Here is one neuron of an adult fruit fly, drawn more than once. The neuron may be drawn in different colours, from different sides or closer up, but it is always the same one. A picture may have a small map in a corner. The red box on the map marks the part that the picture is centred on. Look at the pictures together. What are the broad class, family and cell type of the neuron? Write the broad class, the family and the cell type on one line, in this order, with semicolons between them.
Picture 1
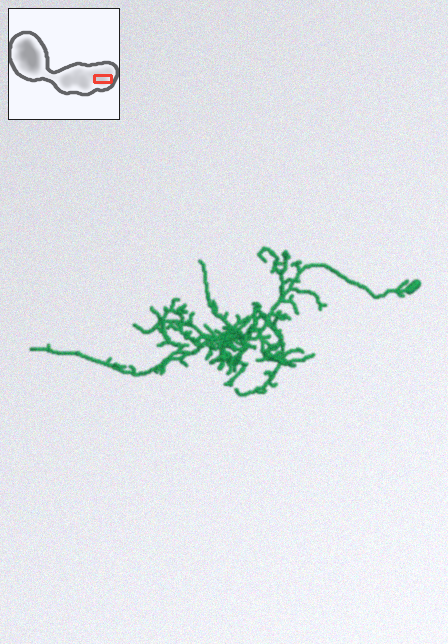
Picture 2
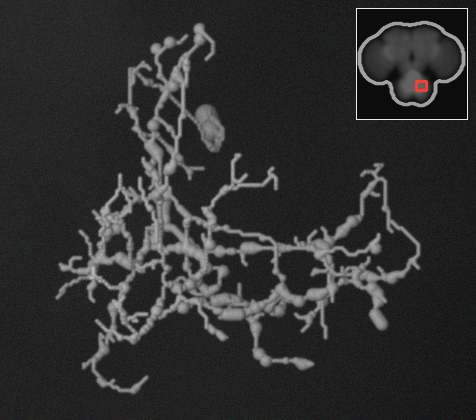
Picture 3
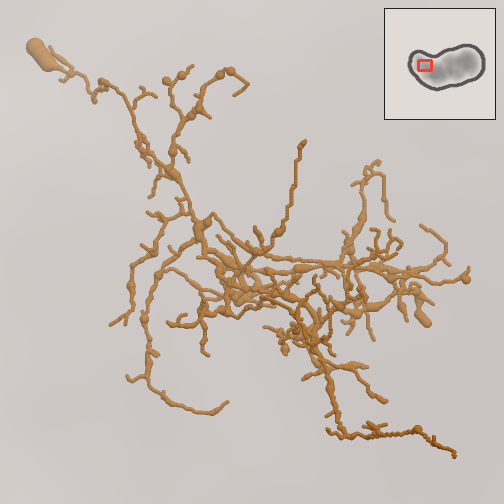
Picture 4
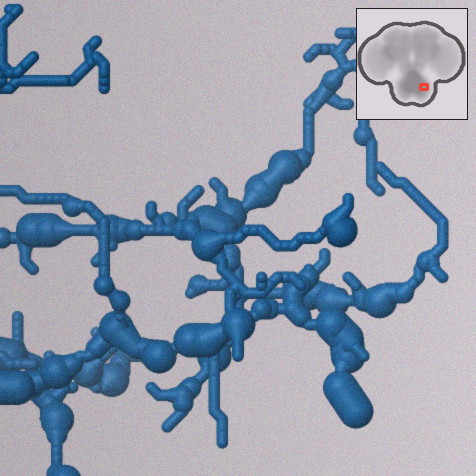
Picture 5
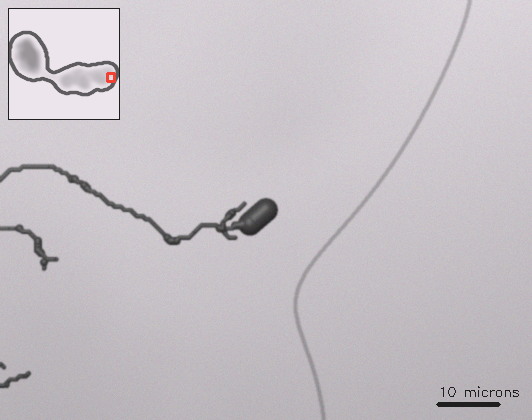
nerve-cord intrinsic neuron; hemilineage 20A.22A; IN20A.22A048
